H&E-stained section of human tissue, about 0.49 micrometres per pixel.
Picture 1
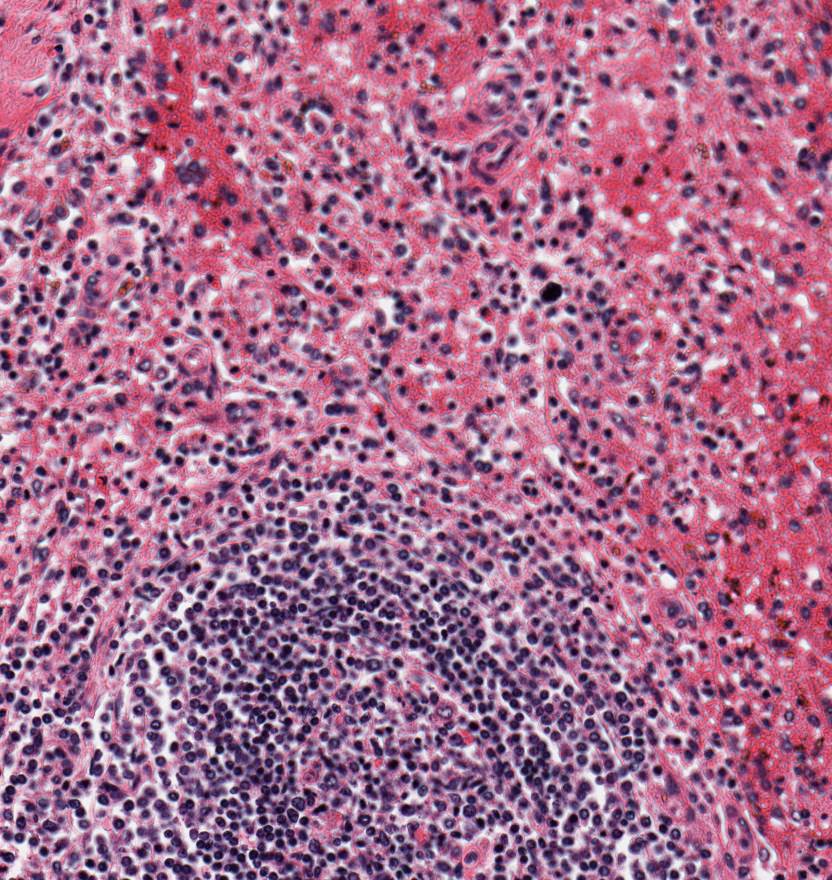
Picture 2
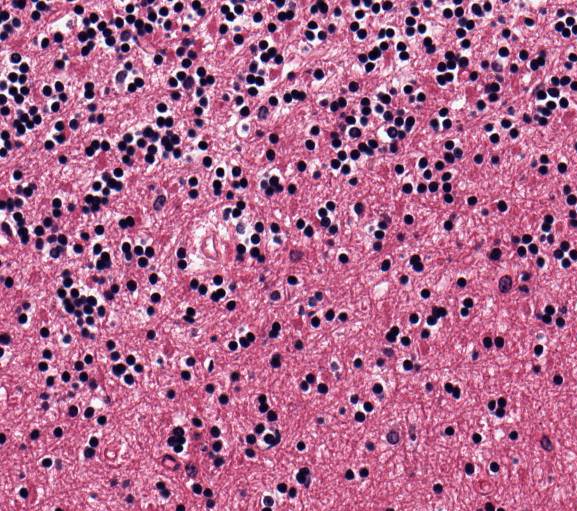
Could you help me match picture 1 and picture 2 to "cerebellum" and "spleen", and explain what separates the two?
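Spleen, picture 1; cerebellum, picture 2. Spleen: dense rounded aggregate of closely packed small lymphocytes, round dark nuclei, scant cytoplasm, lower left and lower centre. At its outer edge, cells and elongated nuclei in curved rows following the rim. Upper half and right side: looser tissue, abundant red blood cells between scattered nucleated cells. Cerebellum: most nuclei small, round, uniform, densely dark blue, little visible cytoplasm. Background between cells a fine, wavy eosinophilic fibrillary meshwork; no epithelium or gland structures anywhere.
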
